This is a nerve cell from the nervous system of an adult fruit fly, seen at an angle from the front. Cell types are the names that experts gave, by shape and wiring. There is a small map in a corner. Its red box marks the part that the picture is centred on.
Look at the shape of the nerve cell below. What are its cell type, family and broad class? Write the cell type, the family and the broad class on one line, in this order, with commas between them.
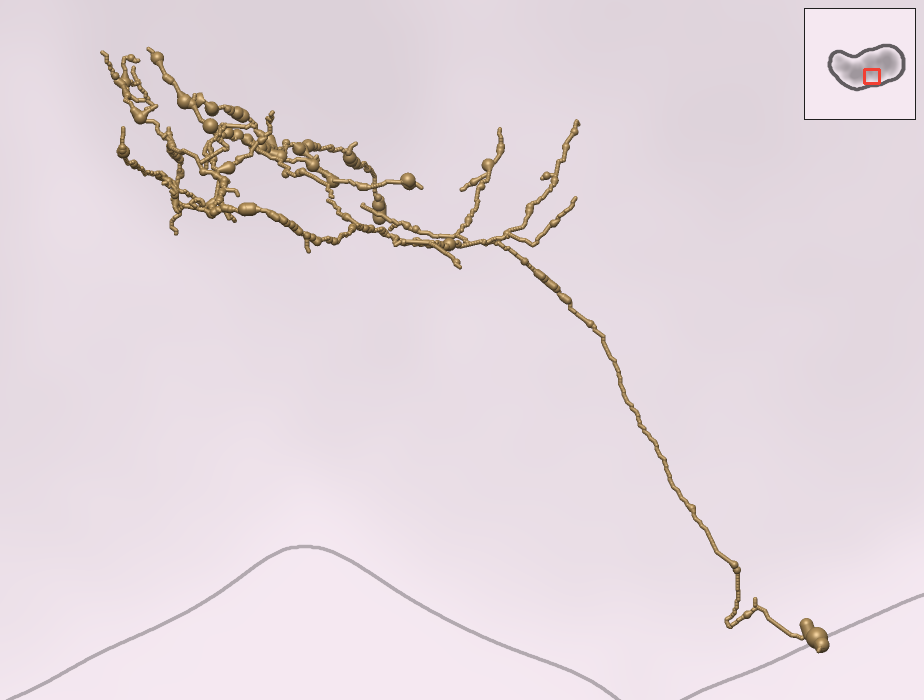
CB2389, hemilineage MX3, central-brain intrinsic neuron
